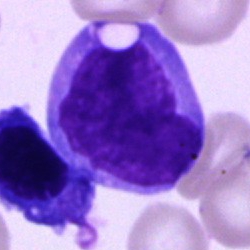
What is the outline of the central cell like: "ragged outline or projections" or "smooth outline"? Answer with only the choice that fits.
Smooth outline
